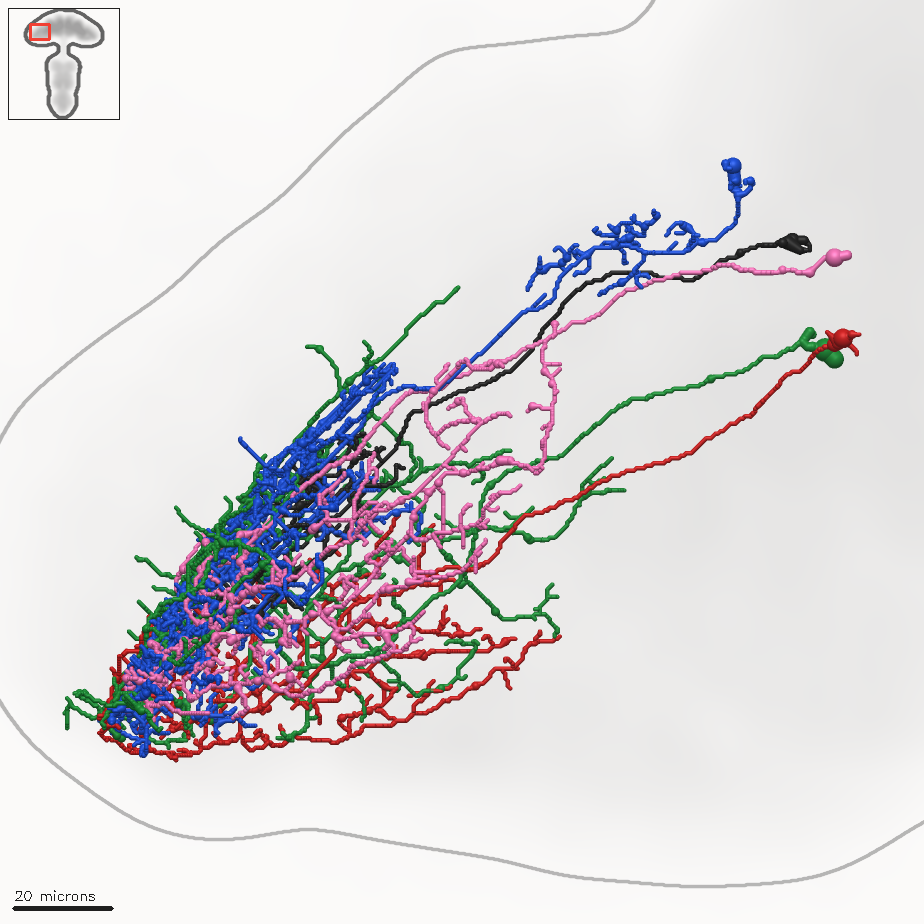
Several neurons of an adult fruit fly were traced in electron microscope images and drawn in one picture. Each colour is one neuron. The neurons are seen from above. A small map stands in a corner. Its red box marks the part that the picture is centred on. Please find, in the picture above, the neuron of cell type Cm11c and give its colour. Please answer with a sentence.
The colour is pink.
